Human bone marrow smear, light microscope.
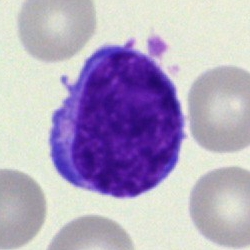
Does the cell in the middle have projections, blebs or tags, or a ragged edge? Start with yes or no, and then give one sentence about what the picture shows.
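Yes. Small irregular projections stick out from the upper edge of the cell.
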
